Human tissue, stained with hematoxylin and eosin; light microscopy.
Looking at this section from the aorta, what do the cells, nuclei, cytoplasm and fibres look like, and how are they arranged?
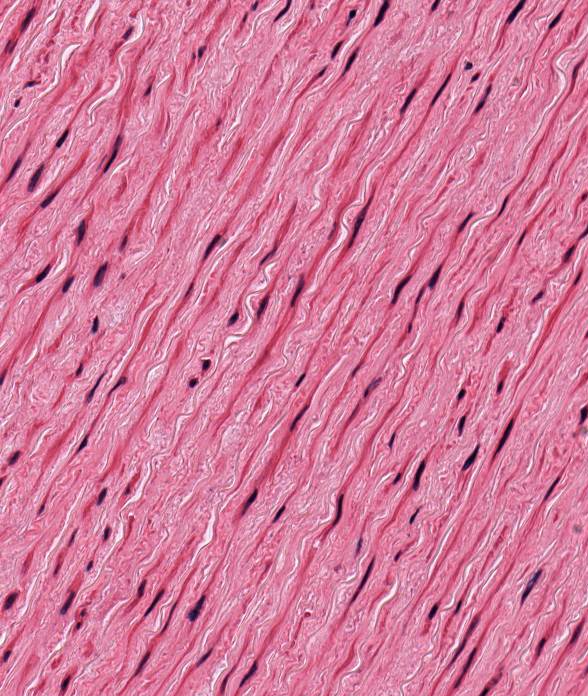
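You'll notice the fibres don't run straight; they follow a wavy, crimped course. The nuclei are slender, elongated and dark purple, lying parallel to the fibres, sparse but evenly scattered. Between the denser bundles there are paler pink areas with a fine, loosely textured look.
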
